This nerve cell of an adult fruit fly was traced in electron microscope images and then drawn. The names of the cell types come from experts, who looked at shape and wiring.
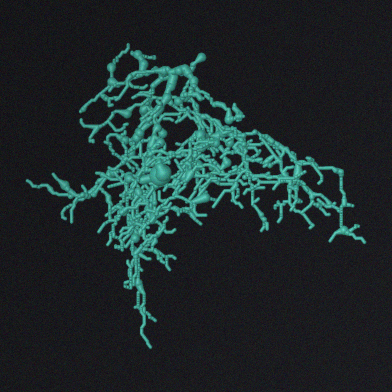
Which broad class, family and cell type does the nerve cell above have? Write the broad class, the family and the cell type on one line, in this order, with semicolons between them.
nerve-cord intrinsic neuron; hemilineage 19A; IN19A099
